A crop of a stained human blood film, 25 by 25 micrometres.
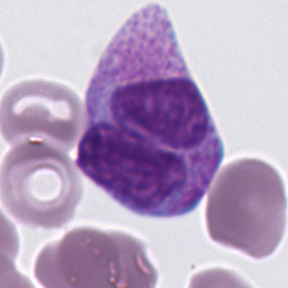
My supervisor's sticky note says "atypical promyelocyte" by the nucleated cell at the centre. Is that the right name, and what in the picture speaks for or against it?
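Outline: angular, tapering to a point at the top. Cytoplasm: pale lilac, with a bluish tinge along the lower right edge. Granules: fine, purple-pink, filling the cytoplasm.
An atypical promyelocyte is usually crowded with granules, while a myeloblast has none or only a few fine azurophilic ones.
Granule density therefore goes with atypical promyelocyte and against myeloblast. Vacuoles: none seen. Surroundings: red cells lie close on the left and the right. Verdict: atypical promyelocyte fits; myeloblast does not.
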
